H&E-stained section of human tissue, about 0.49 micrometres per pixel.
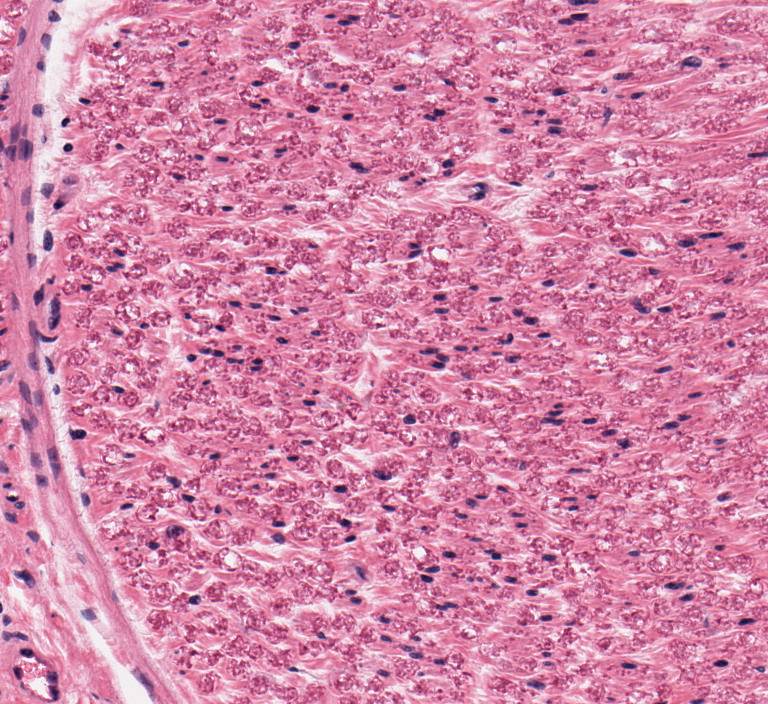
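Tibial nerve: one large bundle of closely packed small round profiles fills most of the field. At the left, perineurium forms a curved band of several thin layers, its flattened nuclei parallel to the bundle edge. Fine wavy pink connective tissue strands run between the fibres, among which small dark elongated or crescent-shaped nuclei lie evenly scattered.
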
